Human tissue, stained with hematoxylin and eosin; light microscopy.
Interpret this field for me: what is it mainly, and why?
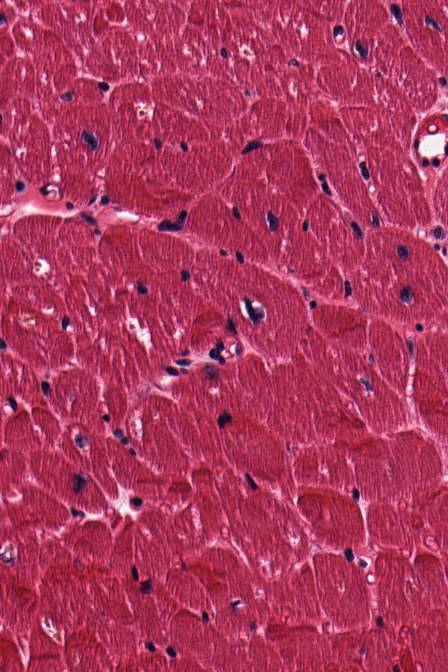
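Myocardium fills the field. First, muscle fibres cut mostly across or obliquely show rounded and polygonal profiles. Second, their cytoplasm is deep pink-red throughout.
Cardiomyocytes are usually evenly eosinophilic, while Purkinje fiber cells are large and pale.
Third, several central nuclei, one near the middle, sit in small pale clear zones. Last, only thin pale connective tissue strands with small dark elongated nuclei lie between fibres.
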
